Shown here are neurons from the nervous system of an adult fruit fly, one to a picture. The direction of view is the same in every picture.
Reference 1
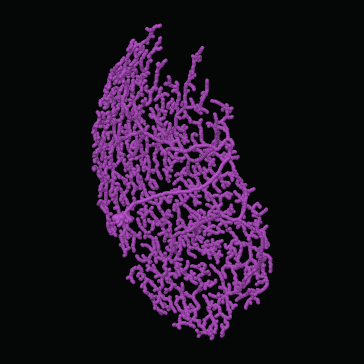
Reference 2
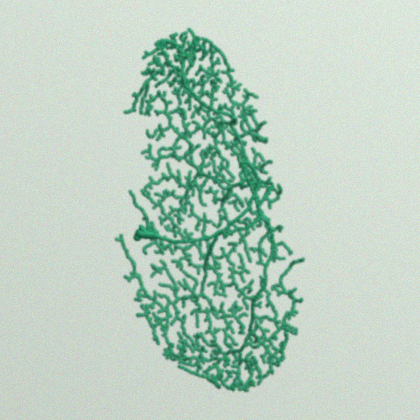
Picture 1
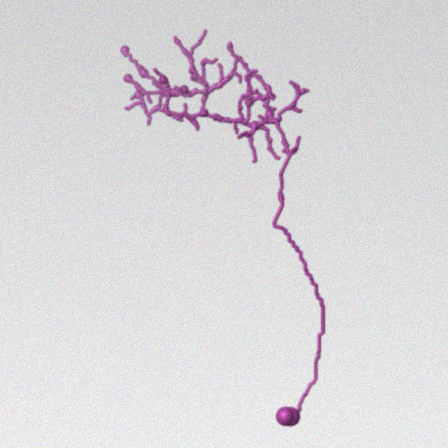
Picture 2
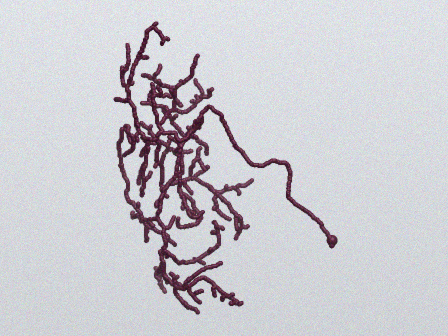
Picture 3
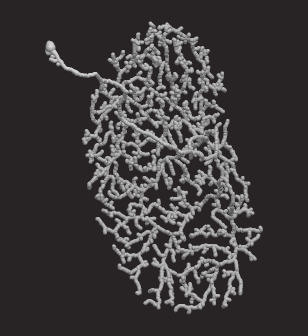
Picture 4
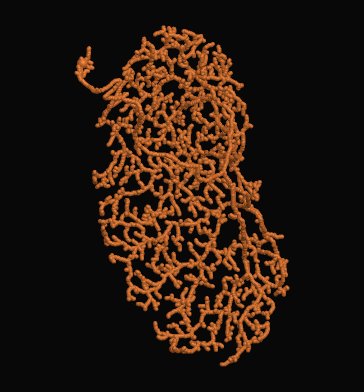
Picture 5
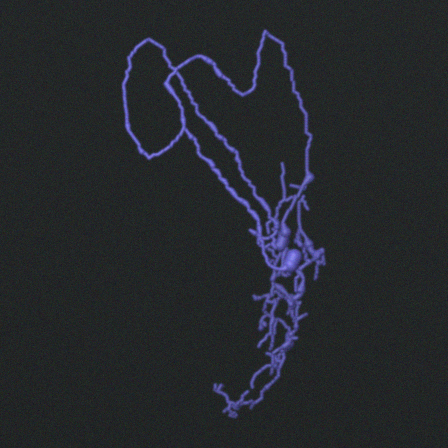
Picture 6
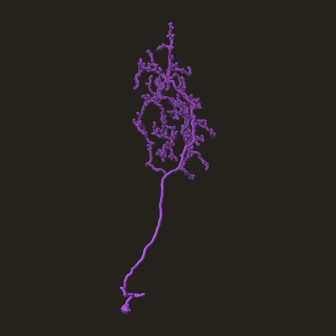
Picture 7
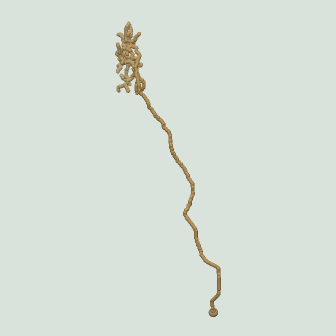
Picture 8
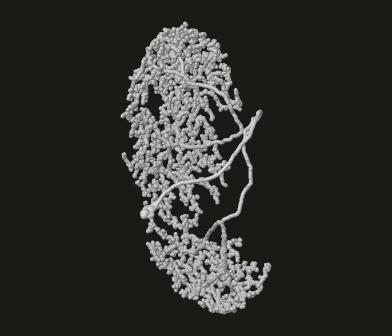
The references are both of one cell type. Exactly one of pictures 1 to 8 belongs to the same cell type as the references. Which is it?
Picture 8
